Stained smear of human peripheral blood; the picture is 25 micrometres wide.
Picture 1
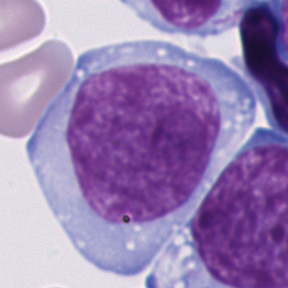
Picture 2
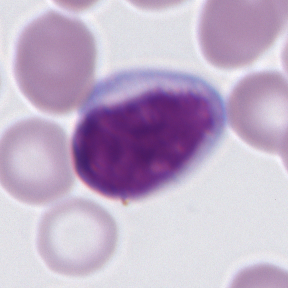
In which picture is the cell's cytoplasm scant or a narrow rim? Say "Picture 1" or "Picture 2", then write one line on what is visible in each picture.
Picture 2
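In picture 1: The cytoplasm forms a wide rim that is broadest below and to the left of the nucleus.
In picture 2: The cytoplasm forms a thin rim that is widest along the upper side of the nucleus.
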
